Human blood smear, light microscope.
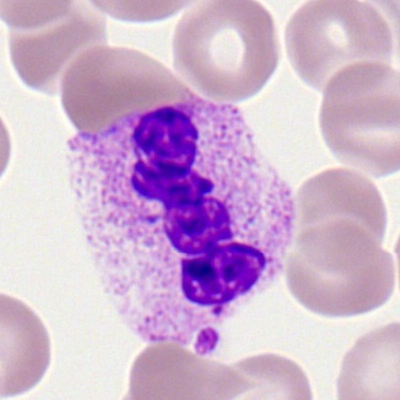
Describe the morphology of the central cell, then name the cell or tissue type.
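Nuclear lobes form a chain from top to bottom of the cell; the chromatin is dark purple and coarsely clumped. Fine pinkish-lilac granules are scattered evenly through the cytoplasm. A small, round, dark purple body lies at the lower edge. The cell is a segmented neutrophil.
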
